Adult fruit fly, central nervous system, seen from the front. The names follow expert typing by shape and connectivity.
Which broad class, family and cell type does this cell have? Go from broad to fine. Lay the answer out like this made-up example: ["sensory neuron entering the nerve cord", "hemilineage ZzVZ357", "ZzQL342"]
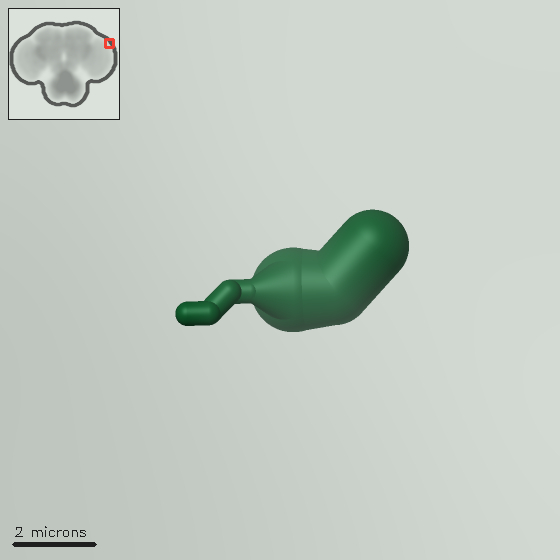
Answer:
["photoreceptor or other optic-lobe sensory neuron", "class visual", "R1-R6"]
